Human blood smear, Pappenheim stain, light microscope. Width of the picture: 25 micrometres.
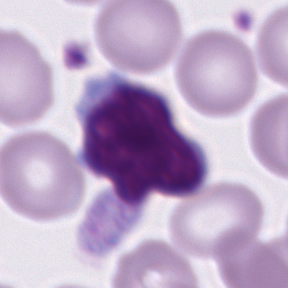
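Typical lymphocyte with a nucleus of about 11 by 9 micrometres, irregular in shape with notches and bulges along its edge, filling almost the whole cell. Its chromatin stains dark purple and looks dense throughout. The scant pale blue cytoplasm shows mainly at the upper left of the cell.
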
